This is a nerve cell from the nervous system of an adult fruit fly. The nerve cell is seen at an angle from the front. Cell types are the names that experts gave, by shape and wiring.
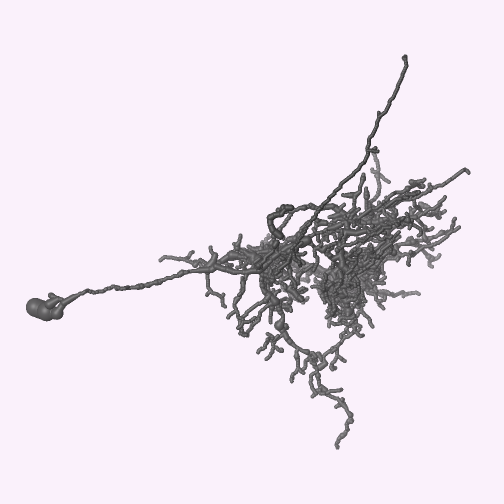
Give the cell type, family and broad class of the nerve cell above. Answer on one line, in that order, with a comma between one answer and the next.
SAD036, hemilineage ALlv1, central-brain intrinsic neuron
